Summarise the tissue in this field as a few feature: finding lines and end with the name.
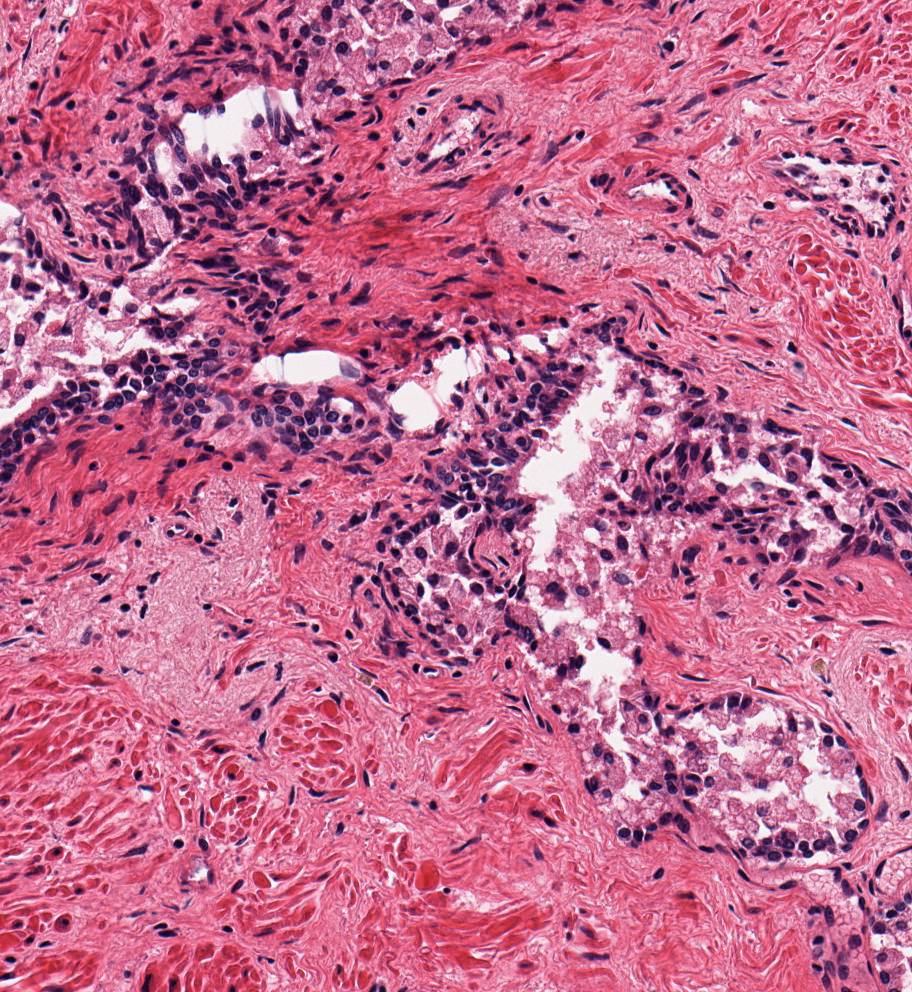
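Arrangement: irregular cell clusters and small nests in dense pink stroma, mostly middle and right
Stroma: smooth muscle bundles running in different directions, clearest lower left
Cytoplasm: pale, finely foamy in many nest cells, as in the rounded nest at lower right
Fat: no fat cells anywhere
Name: prostate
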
